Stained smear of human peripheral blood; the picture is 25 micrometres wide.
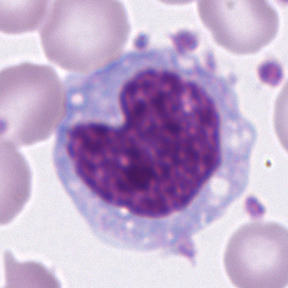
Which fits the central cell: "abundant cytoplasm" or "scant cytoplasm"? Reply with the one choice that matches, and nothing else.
Abundant cytoplasm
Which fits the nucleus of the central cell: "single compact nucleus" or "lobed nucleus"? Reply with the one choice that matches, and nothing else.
Single compact nucleus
